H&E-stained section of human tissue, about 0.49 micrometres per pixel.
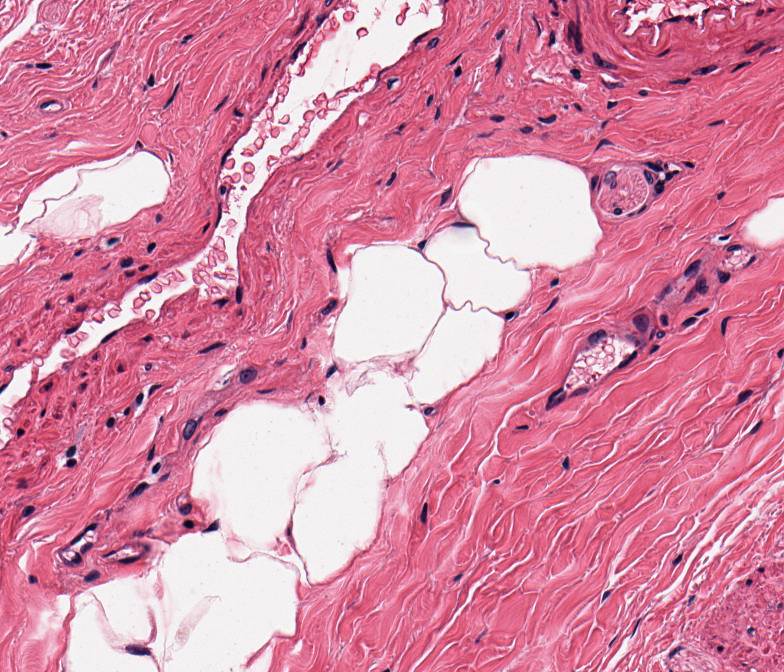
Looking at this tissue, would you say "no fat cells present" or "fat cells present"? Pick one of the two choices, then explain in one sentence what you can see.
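Fat cells present. A cluster of adipocytes with empty, clear cytoplasm lies in the centre of the field.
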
